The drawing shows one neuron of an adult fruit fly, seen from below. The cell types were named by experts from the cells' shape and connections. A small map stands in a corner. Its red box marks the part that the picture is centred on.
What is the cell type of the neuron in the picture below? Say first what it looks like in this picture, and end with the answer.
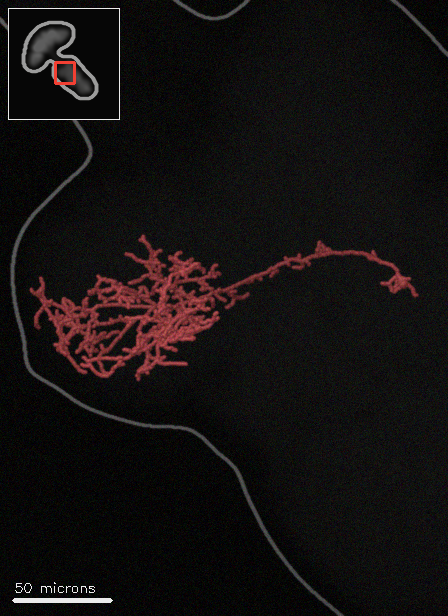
The cell body can be seen on the right of the picture. From left to right in the picture it spans about 200 microns. The picture shows dozens of branch ends. Its broad class is nerve-cord intrinsic neuron. The cell type is IN12B024_a.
